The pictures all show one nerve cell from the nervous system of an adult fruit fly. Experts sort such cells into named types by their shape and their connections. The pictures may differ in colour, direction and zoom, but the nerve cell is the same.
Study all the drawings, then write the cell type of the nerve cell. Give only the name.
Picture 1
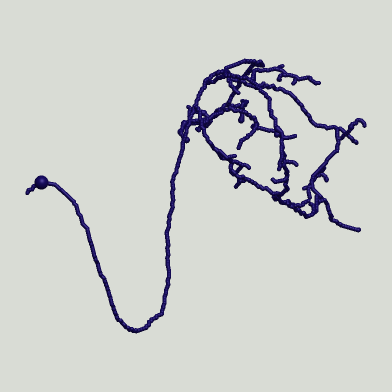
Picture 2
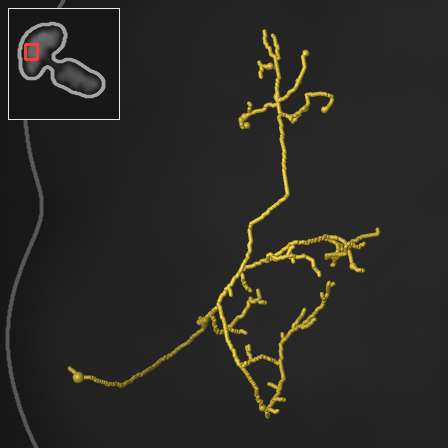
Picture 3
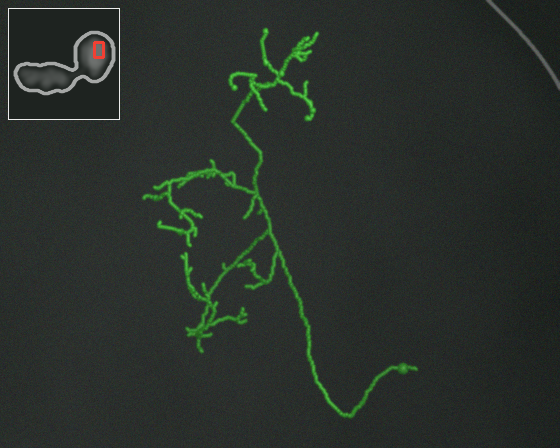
LHAV5a2_a3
